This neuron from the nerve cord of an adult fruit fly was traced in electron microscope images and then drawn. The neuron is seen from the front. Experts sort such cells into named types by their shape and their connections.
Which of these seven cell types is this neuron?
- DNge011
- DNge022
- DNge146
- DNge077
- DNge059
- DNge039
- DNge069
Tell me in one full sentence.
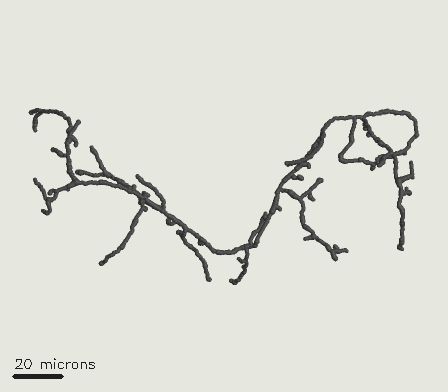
The neuron has DNge022 as its cell type.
